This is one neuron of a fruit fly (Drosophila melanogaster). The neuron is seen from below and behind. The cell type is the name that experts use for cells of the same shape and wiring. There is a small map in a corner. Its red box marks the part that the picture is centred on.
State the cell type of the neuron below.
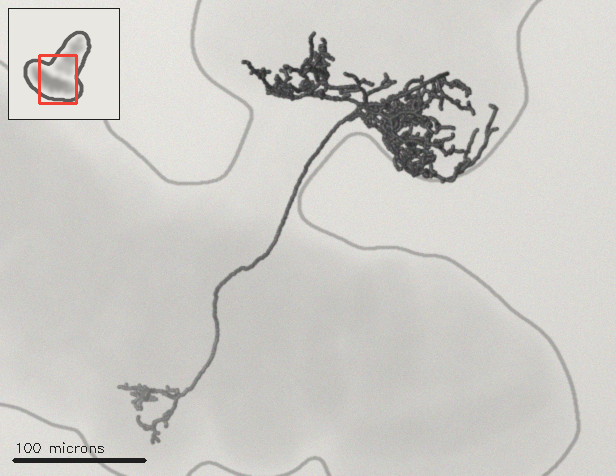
ANXXX026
